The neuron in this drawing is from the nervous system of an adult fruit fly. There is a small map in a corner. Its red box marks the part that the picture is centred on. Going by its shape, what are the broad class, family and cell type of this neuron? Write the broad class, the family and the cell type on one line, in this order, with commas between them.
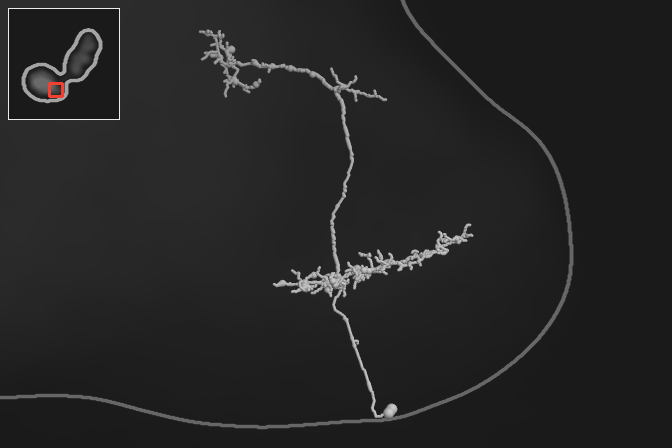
optic-lobe intrinsic neuron, TmY, TmY21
